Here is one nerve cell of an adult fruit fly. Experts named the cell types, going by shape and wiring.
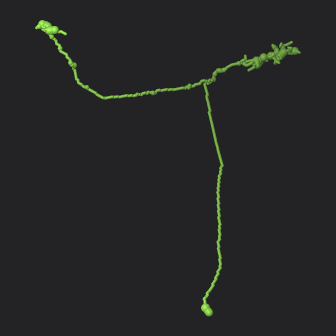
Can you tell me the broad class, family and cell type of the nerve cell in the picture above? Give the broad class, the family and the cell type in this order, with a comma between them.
optic-lobe intrinsic neuron, T, T3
